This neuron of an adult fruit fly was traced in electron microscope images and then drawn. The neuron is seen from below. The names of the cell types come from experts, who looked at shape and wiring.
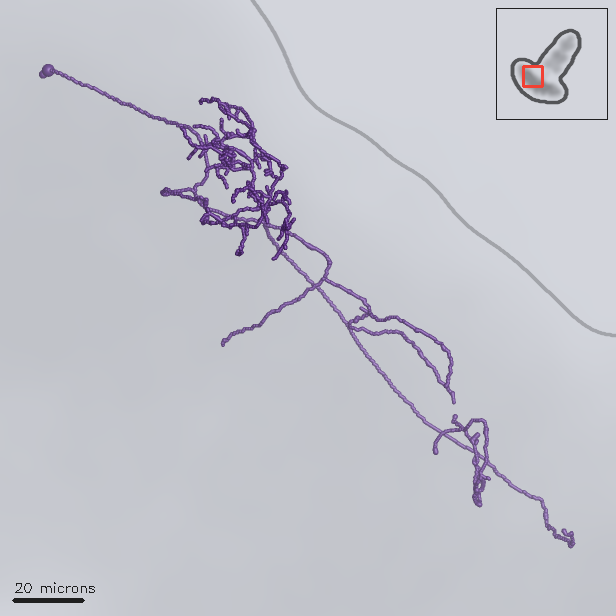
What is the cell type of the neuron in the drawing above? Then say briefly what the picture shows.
Its cell type is LC36. Its broad class is visual projection neuron. The cell body can be seen at the upper left of the picture. By the scale bar it is about 160 microns wide in this view. The picture shows dozens of branch ends.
